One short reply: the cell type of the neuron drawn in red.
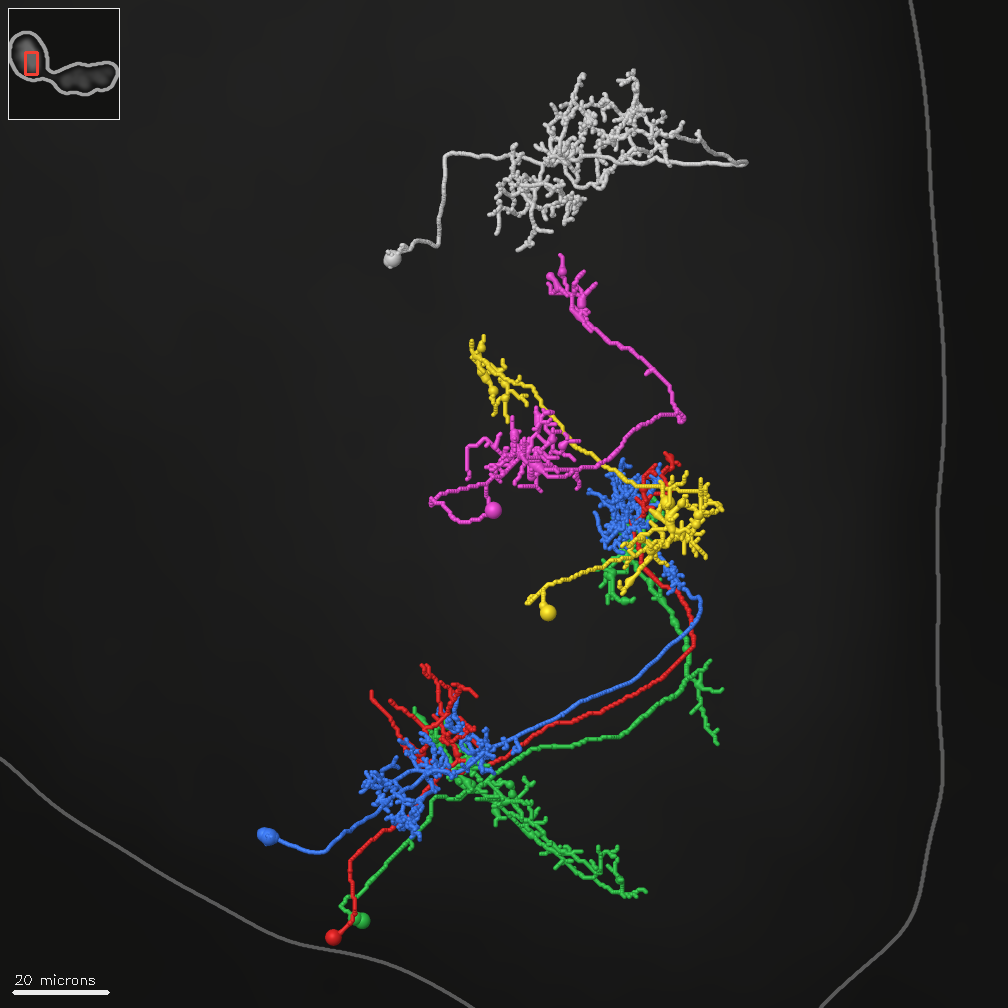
Tm33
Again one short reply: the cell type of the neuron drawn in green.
TmY21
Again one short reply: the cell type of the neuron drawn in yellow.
Tm29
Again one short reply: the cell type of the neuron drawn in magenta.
Tm5b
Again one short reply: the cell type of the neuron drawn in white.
Tm40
